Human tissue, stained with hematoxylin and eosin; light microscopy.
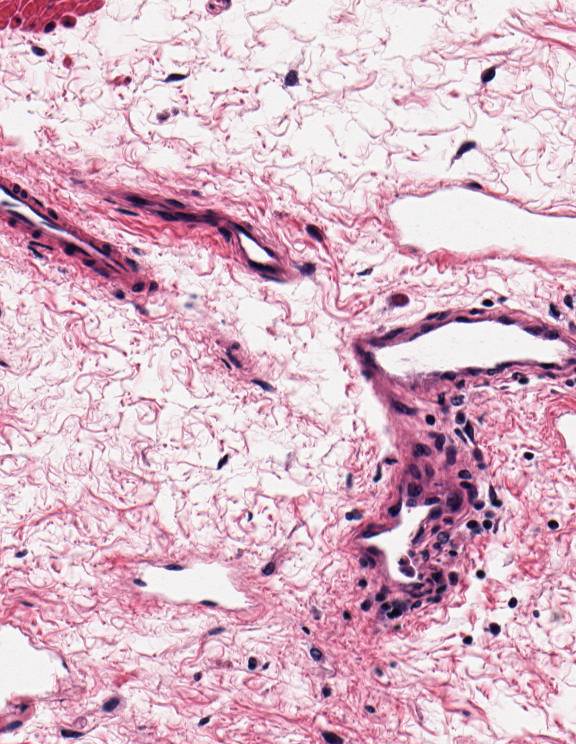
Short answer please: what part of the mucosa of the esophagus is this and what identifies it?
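Here we have loose connective tissue. Fine, wavy pink collagen fibres with much clear space between them fill most of the field. Sparse small spindle-shaped or oval nuclei lie scattered through it.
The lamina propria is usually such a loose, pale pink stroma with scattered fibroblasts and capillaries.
Across the upper left runs a narrow thin-walled vessel, its wall marked by elongated dark nuclei. Right of and below the centre, small round dark nuclei crowd round a small lumen.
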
